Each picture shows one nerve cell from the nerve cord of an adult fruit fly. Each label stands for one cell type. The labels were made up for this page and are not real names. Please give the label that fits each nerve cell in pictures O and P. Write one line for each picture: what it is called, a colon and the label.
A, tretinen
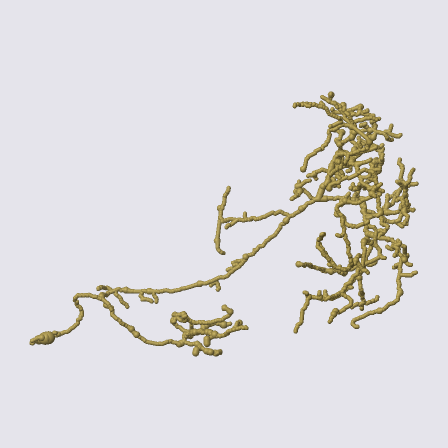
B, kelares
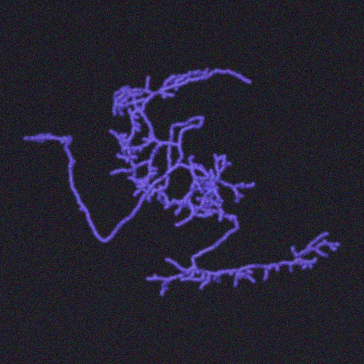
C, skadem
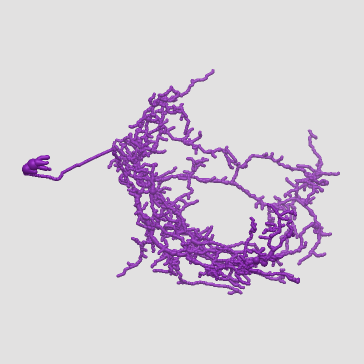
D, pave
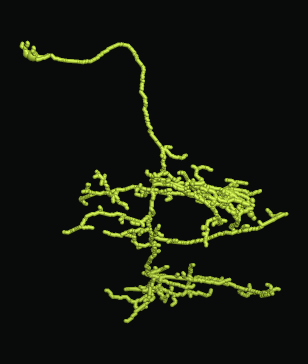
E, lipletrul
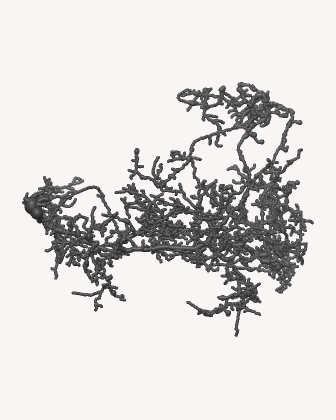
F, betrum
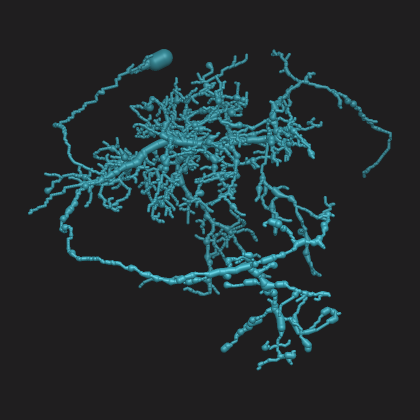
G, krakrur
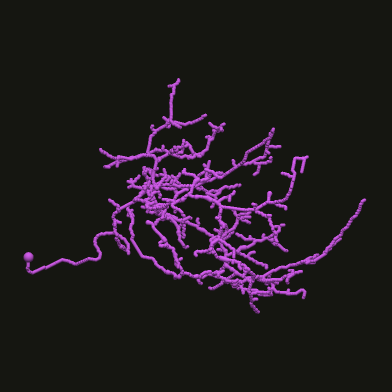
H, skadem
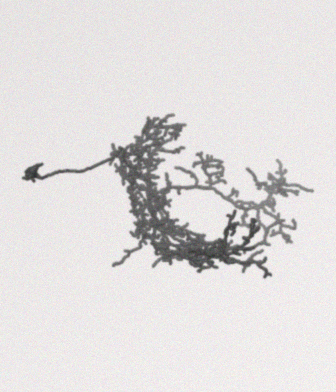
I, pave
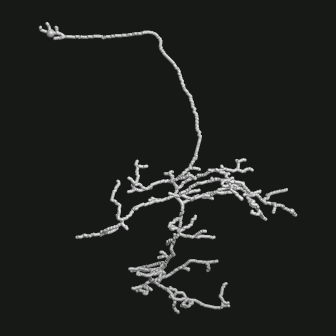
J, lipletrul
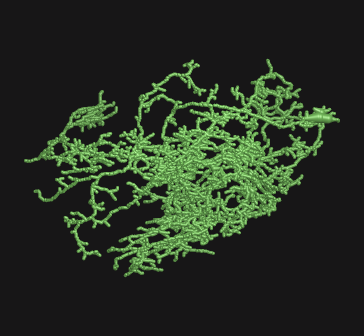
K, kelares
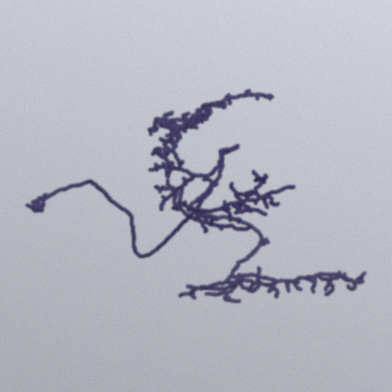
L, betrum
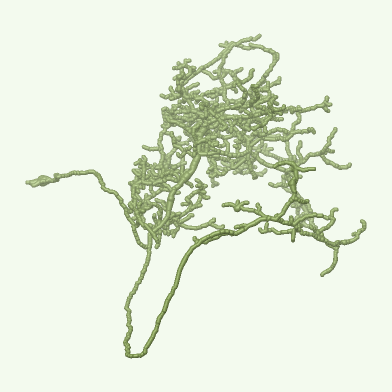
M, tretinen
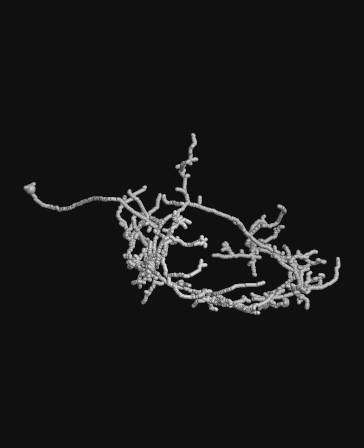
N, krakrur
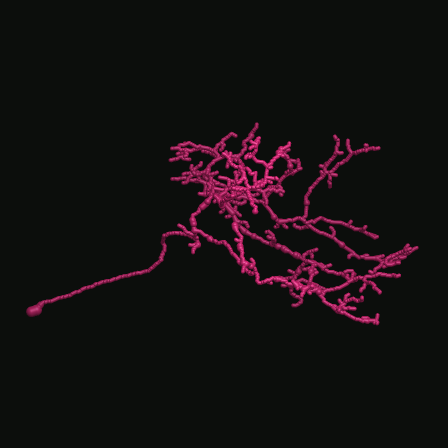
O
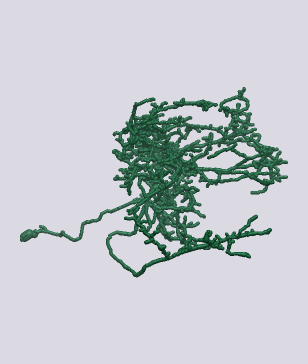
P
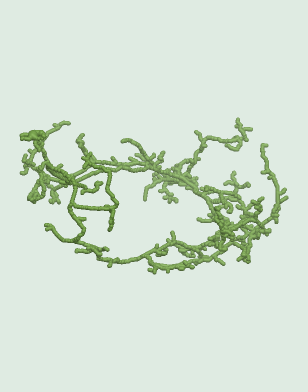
O: betrum
P: tretinen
